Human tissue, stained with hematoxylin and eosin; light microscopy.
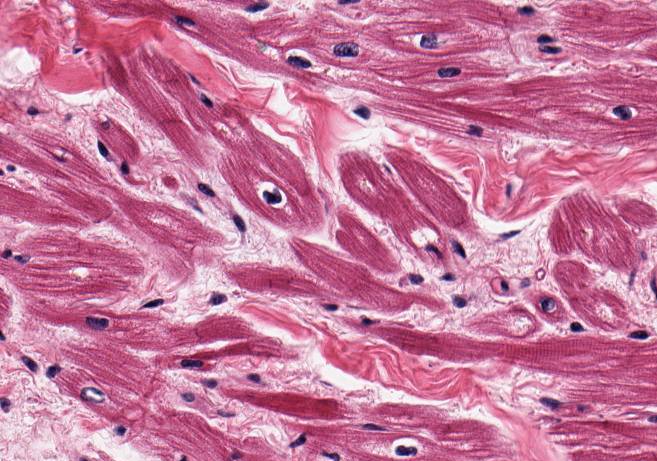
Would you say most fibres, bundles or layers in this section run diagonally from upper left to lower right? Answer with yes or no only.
Yes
